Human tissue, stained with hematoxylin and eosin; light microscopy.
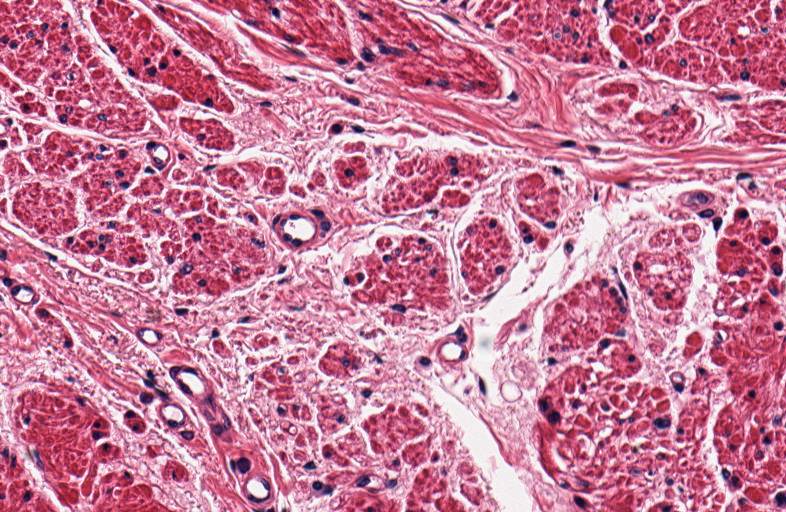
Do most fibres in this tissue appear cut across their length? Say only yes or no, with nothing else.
Yes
